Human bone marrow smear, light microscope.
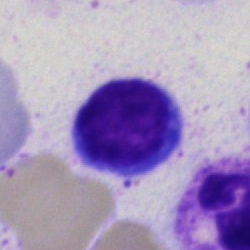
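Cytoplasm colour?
Deep blue.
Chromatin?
Dark purple, dense throughout the nucleus.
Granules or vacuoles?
None seen in the cytoplasm or cell.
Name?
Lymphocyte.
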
